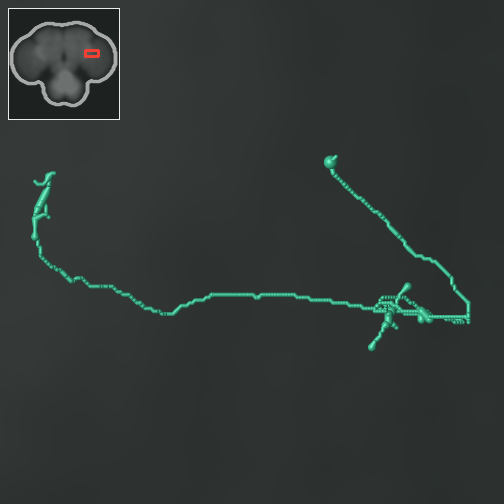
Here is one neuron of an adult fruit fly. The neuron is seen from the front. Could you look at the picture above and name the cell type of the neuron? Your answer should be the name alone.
Tm20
